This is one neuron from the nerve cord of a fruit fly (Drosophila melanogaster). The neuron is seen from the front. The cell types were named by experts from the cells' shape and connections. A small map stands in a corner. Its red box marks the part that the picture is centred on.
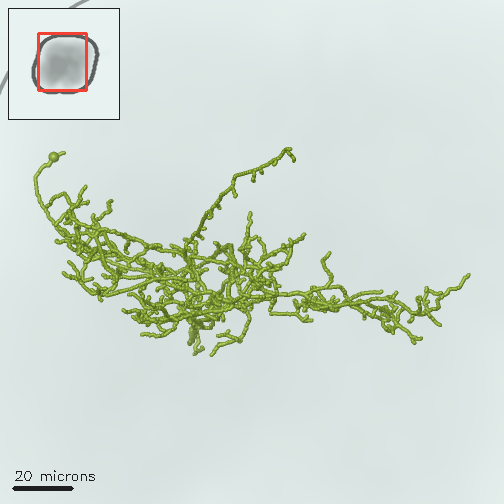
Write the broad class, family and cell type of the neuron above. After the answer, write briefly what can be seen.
It is a nerve-cord intrinsic neuron. The family is hemilineage 11A. It is of cell type IN11A016. By the scale bar it is about 150 microns wide in this view. Dozens of branch ends can be seen.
